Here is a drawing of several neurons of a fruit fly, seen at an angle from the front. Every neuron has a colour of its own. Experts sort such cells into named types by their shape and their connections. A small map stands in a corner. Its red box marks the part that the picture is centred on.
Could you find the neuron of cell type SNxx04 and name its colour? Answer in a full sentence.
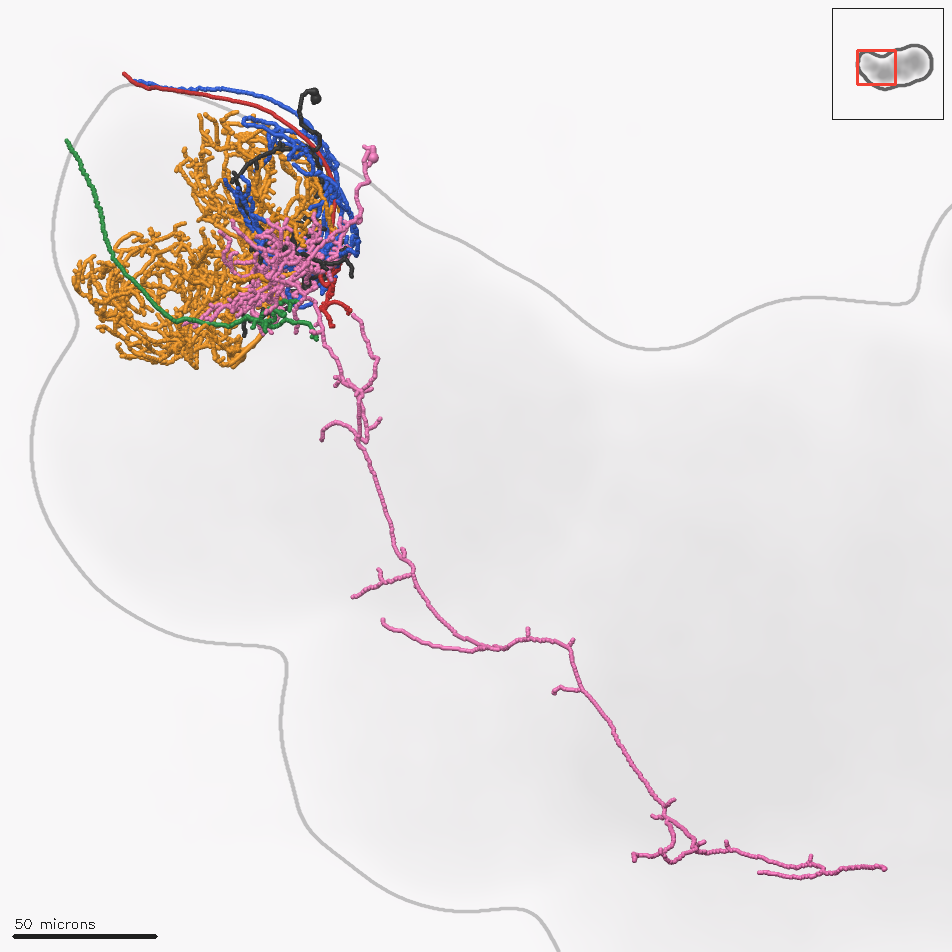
The colour is green.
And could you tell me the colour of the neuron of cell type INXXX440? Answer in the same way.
The colour is black.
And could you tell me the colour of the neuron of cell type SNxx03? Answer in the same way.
The colour is red.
